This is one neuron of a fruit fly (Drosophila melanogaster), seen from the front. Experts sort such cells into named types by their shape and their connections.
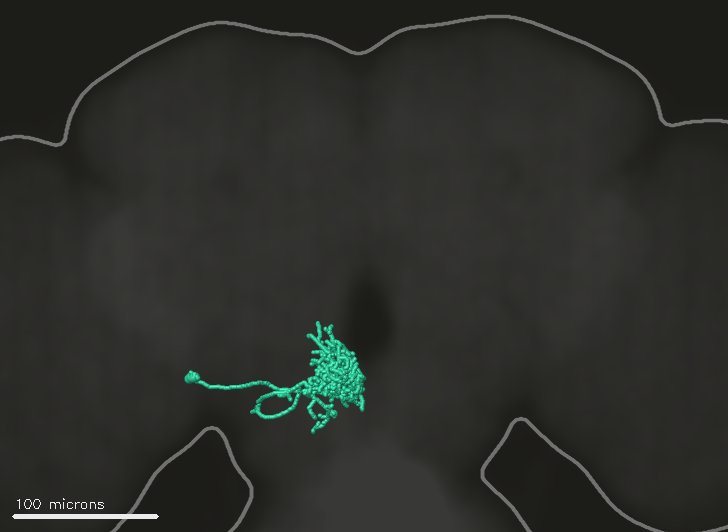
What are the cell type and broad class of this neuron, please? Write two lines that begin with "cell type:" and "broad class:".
cell type: GNG628
broad class: central-brain intrinsic neuron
